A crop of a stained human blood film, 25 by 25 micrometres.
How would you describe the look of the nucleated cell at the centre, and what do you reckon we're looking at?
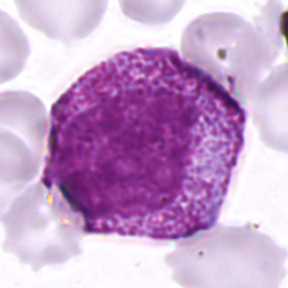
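The outline is angular, with several straight edges meeting at corners. The nucleus lies toward the left side. Fine reddish-purple granules are densely scattered through the cytoplasm and also overlie the nucleus, especially its upper part. This is a promyelocyte.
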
